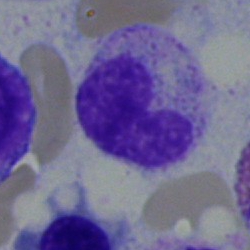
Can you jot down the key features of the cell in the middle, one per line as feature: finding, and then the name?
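Nucleus shape: kidney-shaped, with a deep indentation opening toward the right
Nucleus position: toward the lower left, leaving more cytoplasm at the upper right
Chromatin: moderately coarse and patchy rather than finely smooth
Granules: fine purple granules scattered through the cytoplasm
Name: band neutrophil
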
